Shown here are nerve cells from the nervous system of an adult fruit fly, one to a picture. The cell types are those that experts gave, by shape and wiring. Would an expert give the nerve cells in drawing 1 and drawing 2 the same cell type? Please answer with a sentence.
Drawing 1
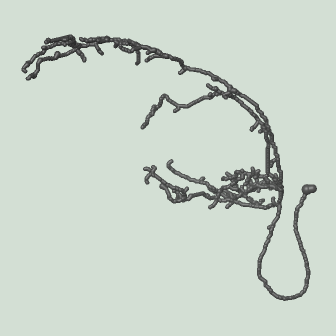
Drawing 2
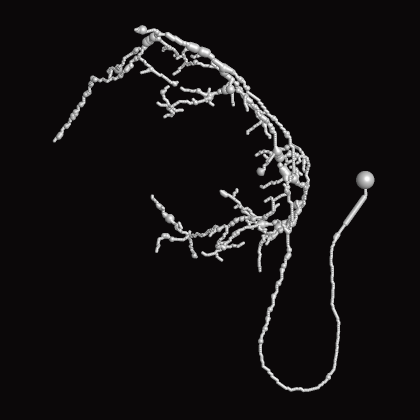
They are of different cell types.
